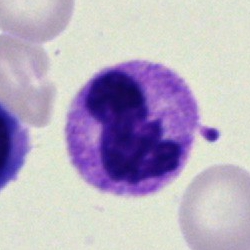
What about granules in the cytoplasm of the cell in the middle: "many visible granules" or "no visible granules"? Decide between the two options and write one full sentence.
Many granules can be seen in the cytoplasm of the cell.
